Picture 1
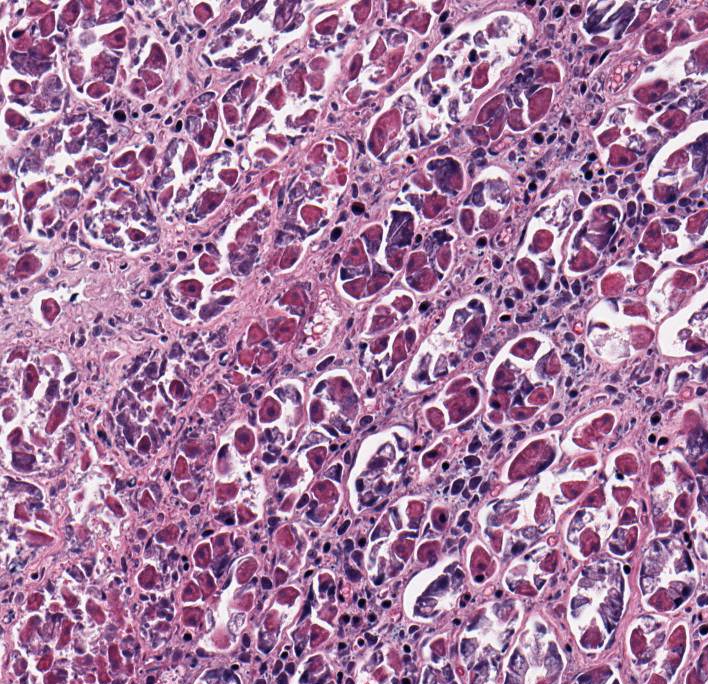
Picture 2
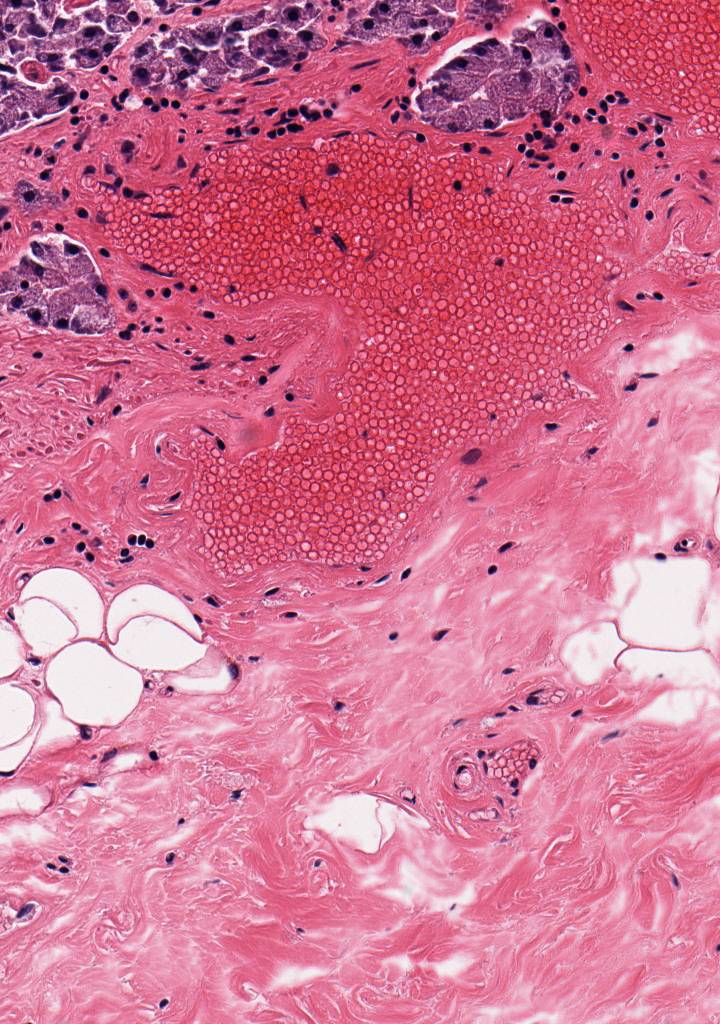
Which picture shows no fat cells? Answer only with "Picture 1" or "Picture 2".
Picture 1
